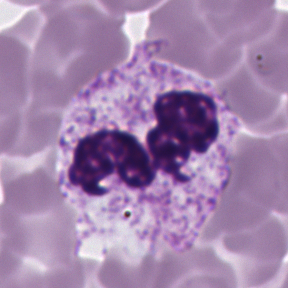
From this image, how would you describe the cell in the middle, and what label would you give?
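Two nuclear lobes lie side by side, the right set higher than the left. The chromatin is dark purple and coarsely clumped, with small paler gaps. A small pointed projection sticks out from the top of the outline, and one tiny dark dot lies in the cytoplasm below the nucleus. The cell is a segmented neutrophil.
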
